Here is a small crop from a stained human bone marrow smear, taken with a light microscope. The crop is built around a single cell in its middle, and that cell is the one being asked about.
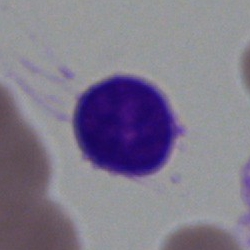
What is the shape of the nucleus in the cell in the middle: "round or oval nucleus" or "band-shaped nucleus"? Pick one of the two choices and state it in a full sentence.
A single compact round or oval mass makes up the nucleus.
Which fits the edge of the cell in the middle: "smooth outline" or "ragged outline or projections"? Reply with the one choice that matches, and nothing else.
Ragged outline or projections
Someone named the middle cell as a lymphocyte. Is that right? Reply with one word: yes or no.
yes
